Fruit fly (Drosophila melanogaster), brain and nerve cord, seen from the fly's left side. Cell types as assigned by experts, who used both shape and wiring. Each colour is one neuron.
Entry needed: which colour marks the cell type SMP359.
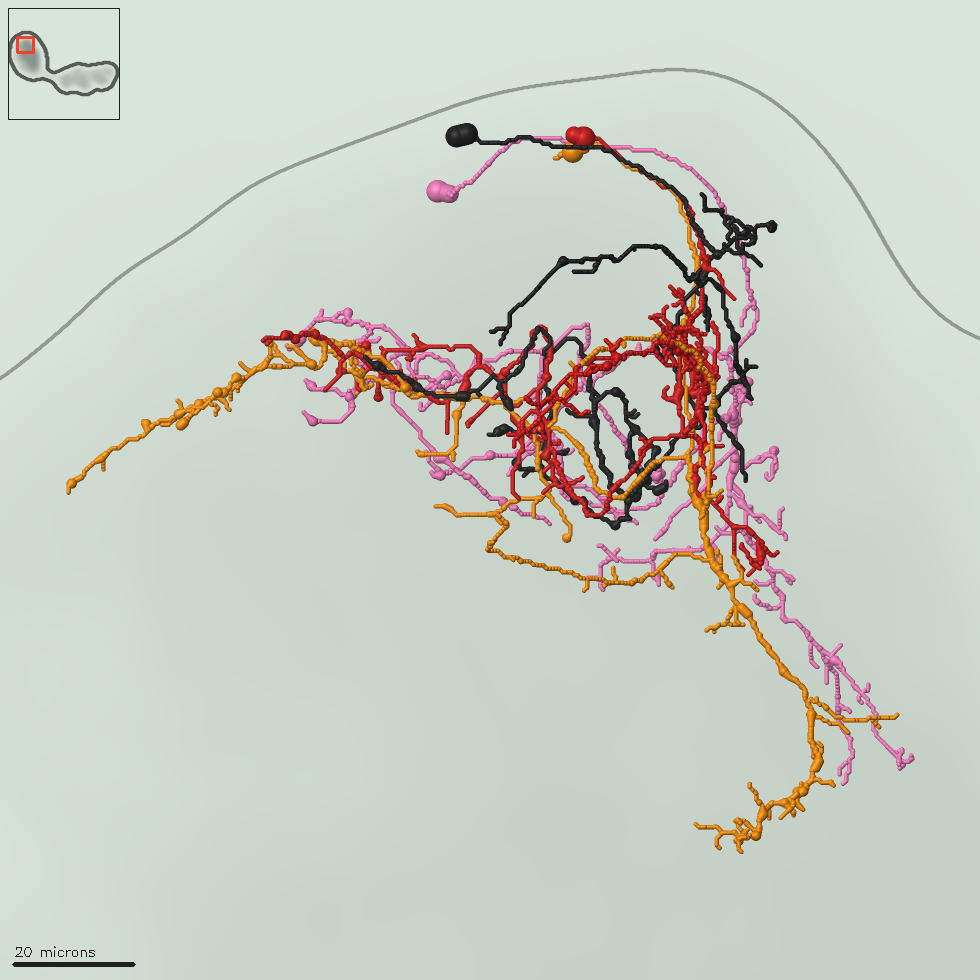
orange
